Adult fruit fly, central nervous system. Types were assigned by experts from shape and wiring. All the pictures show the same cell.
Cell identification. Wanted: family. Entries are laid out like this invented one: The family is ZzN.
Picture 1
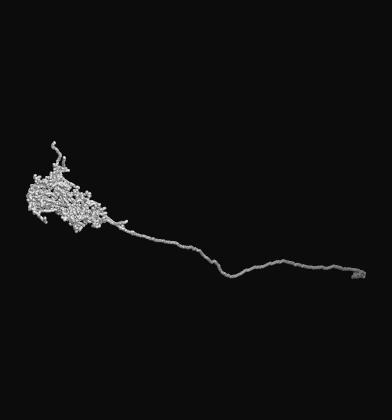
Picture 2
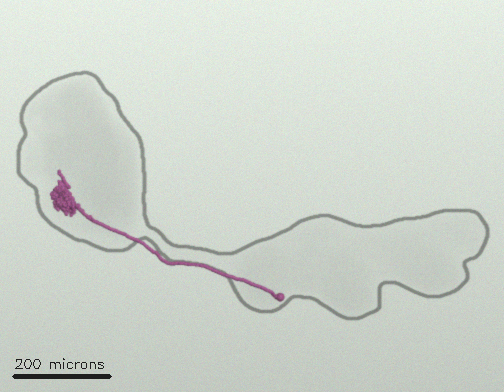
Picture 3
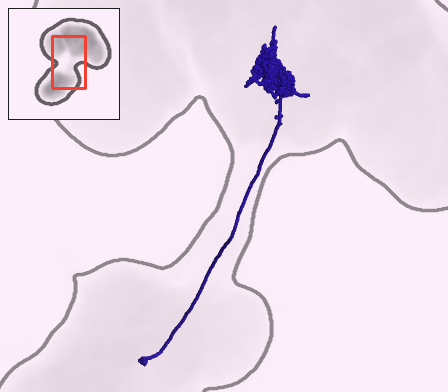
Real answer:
The family is hemilineage 27X.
